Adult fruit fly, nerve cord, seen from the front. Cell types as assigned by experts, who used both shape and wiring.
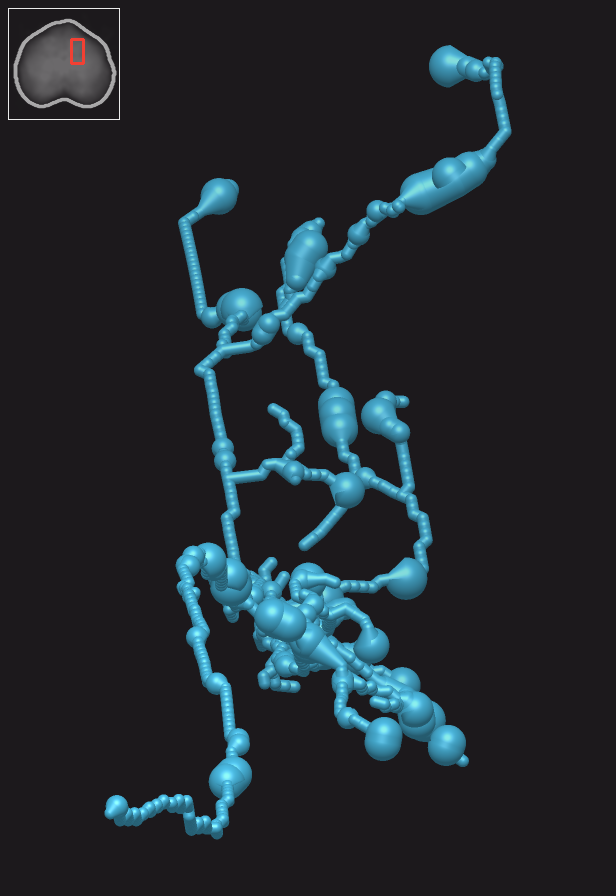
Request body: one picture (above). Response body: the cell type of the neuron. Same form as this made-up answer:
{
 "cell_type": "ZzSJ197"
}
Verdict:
{
 "cell_type": "DNg36_a"
}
